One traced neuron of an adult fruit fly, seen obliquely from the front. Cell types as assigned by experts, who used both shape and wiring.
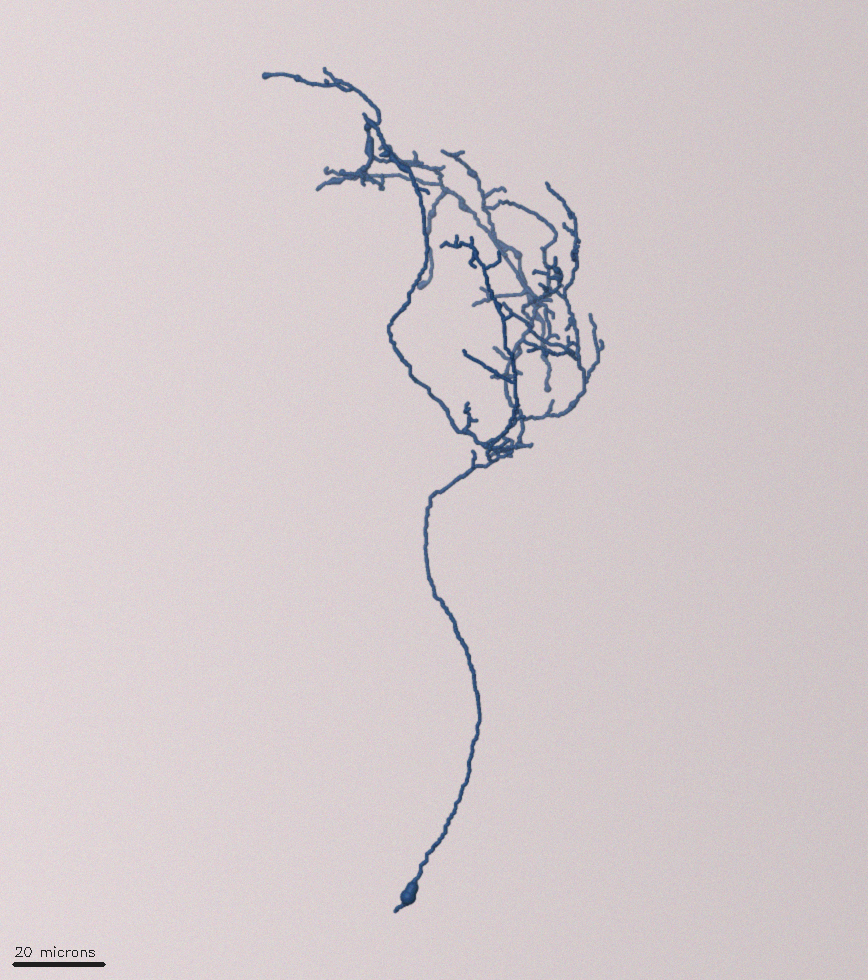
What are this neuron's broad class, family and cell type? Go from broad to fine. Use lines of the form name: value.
broad class: central-brain intrinsic neuron
family: hemilineage LHa2
cell type: LHAV2i4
